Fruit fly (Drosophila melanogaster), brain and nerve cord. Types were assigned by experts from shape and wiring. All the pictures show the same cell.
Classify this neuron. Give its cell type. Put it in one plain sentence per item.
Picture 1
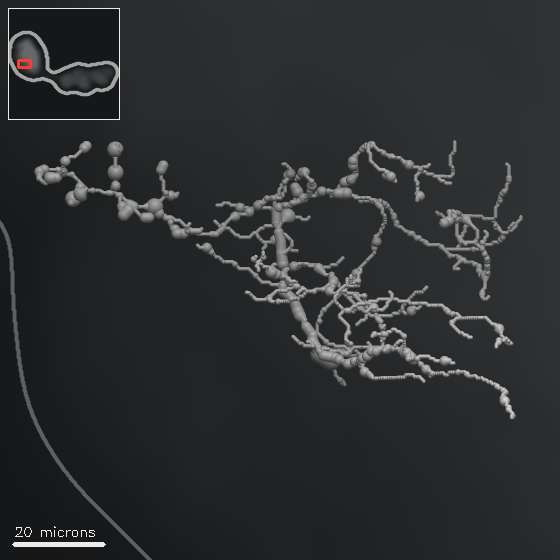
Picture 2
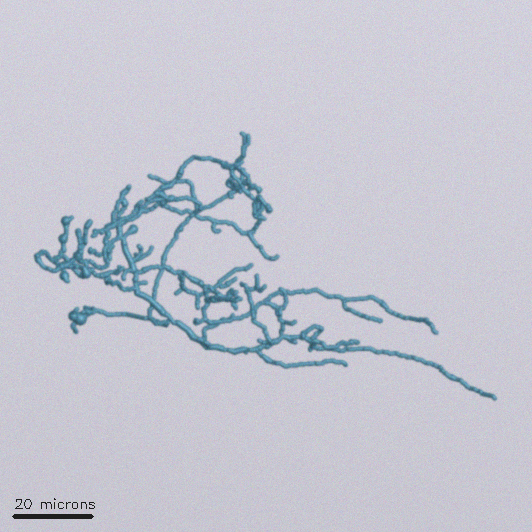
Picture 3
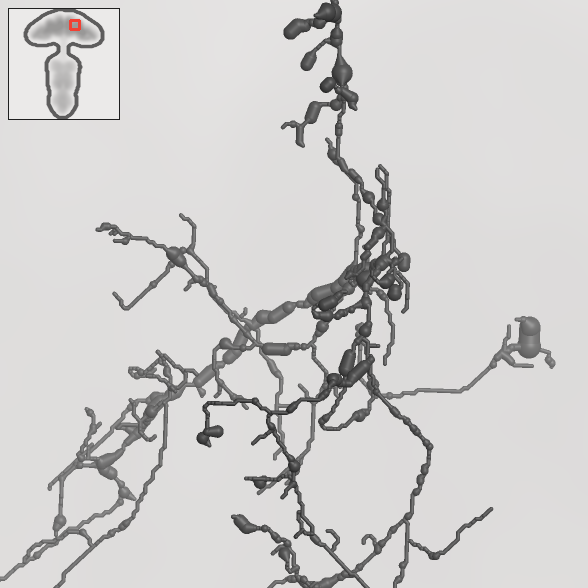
The cell type is CB1065.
